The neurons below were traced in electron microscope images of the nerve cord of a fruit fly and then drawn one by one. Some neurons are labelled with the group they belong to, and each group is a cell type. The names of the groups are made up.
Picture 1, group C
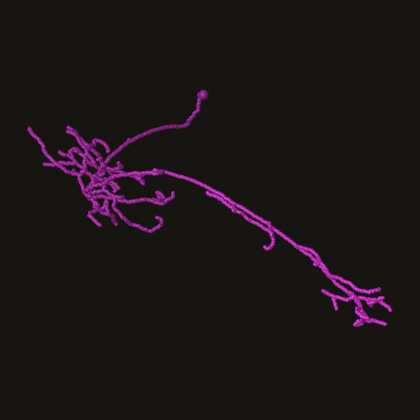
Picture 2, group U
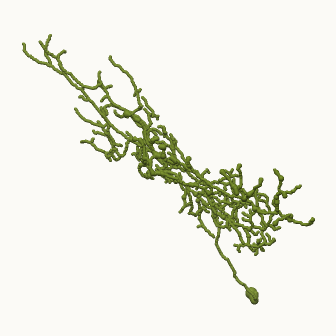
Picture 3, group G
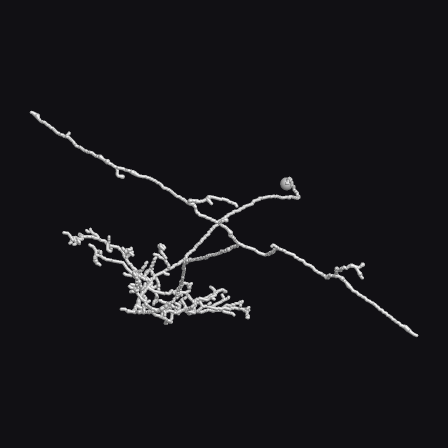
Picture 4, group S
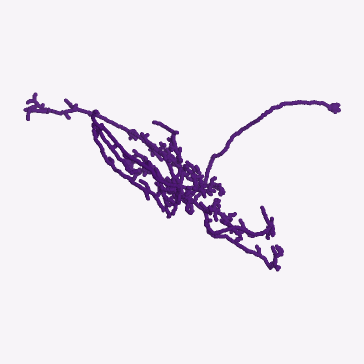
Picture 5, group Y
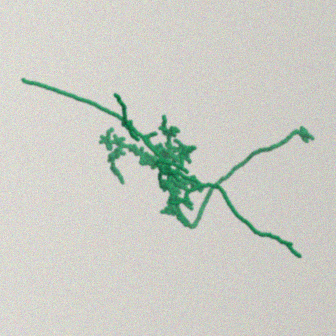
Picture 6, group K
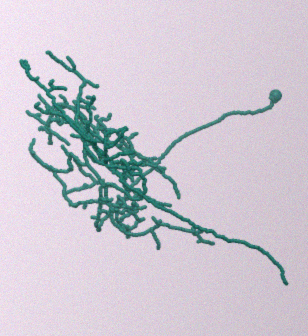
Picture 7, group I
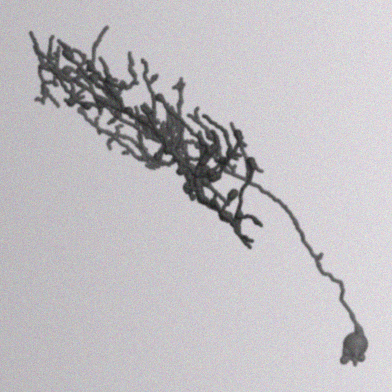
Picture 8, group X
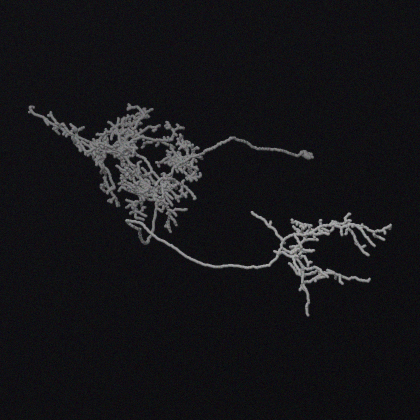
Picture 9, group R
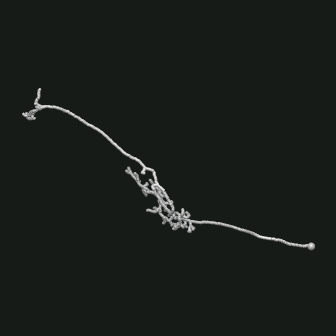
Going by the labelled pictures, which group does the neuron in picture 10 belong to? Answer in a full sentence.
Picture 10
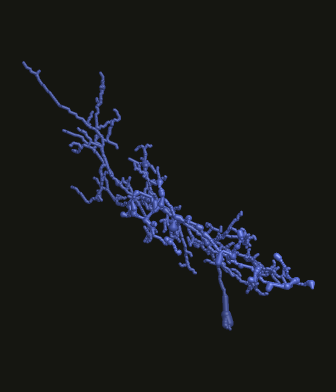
It belongs to group U.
